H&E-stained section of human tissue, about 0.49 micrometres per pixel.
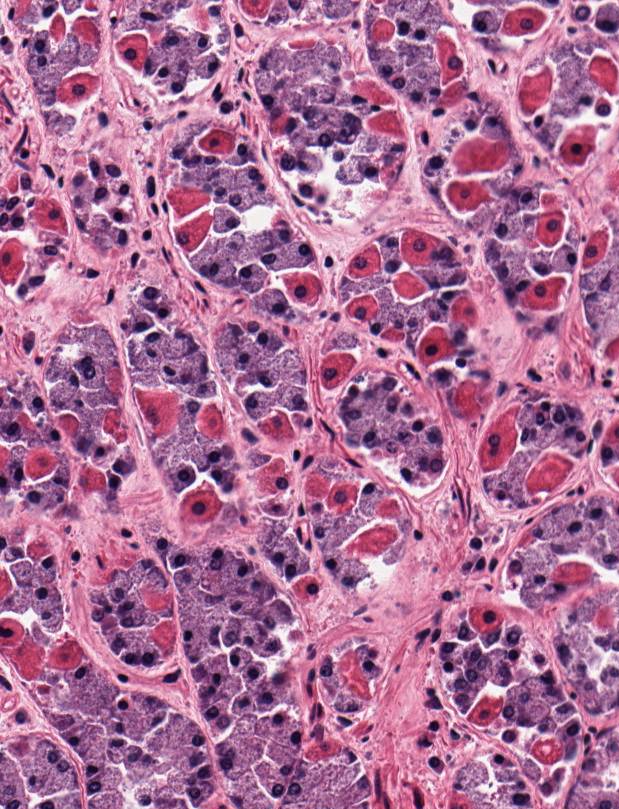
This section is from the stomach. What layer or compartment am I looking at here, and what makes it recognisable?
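This field shows the fundic glands. Throughout, the cells sit in rounded nests divided by thin pink fibrous septa, and each has a single round dark nucleus. Now look at the cytoplasm: most cells are granular and purple-grey, while bright pink cells are scattered singly or in small groups among them.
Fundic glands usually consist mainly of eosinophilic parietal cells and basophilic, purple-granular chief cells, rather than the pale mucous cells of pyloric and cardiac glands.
The pink and purple-grey cells here fit that pairing, and that is what settles it.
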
